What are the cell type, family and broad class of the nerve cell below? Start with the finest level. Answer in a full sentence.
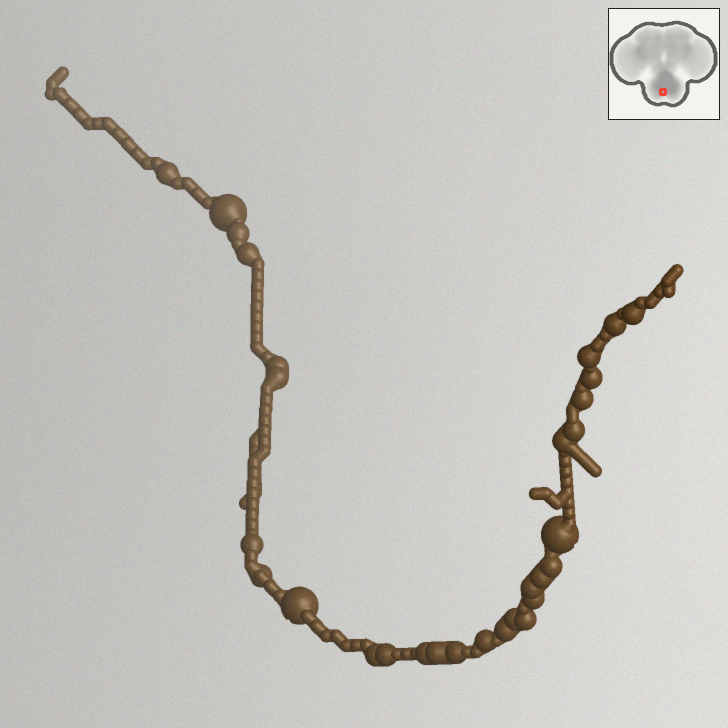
Type LgLG1a of class gustatory, a sensory neuron entering the nerve cord.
